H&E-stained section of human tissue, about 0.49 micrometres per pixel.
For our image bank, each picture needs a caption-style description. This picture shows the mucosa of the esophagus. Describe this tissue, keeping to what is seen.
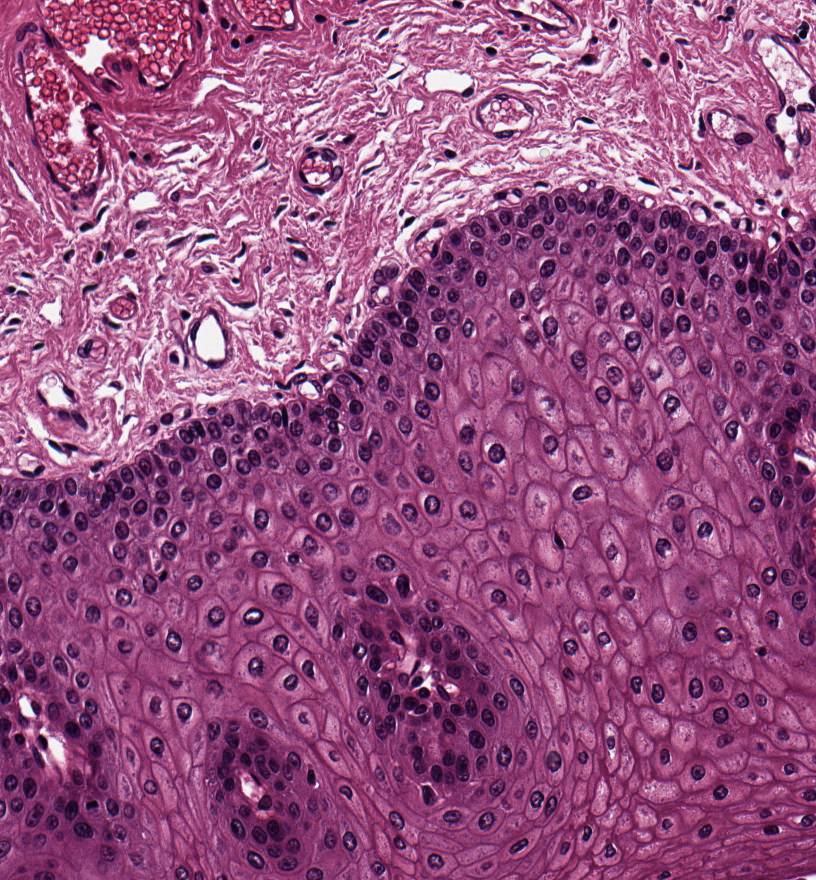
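The epithelium is stratified squamous, composed of many cell layers. Its boundary with the connective tissue curves from the left edge up toward the top right corner. Basal cells along this boundary are crowded, with dark nuclei, and form a band darker than the cells above. Above the basal layer, cells are large and polygonal, with pale pink cytoplasm, distinct borders and round central nuclei.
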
